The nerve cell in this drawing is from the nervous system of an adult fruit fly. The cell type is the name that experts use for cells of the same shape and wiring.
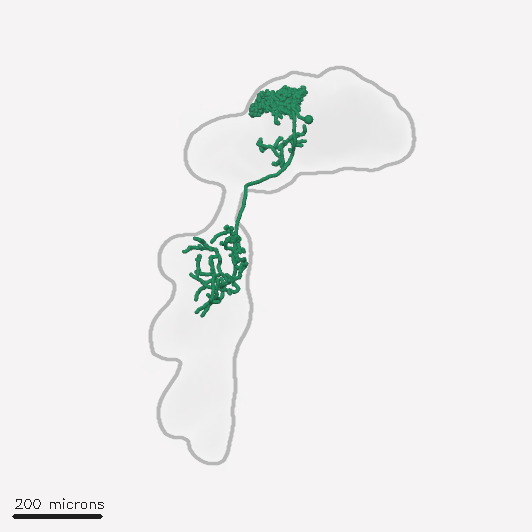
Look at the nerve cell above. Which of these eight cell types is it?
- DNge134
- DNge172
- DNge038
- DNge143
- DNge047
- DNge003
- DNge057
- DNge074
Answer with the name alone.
DNge003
